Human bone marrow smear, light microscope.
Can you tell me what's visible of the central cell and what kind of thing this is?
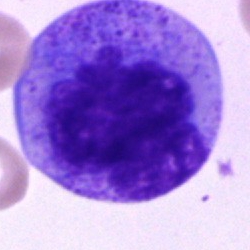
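Cell outline round, smooth. Nucleus outline irregular, lumpy, folded. Fine purple granules scattered through cytoplasm, densest in upper part. No vacuoles seen. Cell: promyelocyte.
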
